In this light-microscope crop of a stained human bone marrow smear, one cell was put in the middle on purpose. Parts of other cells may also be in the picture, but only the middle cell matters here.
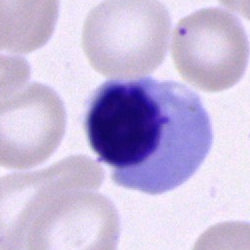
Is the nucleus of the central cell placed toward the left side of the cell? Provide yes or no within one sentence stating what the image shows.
Yes, most of the cytoplasm lies to the right of the nucleus.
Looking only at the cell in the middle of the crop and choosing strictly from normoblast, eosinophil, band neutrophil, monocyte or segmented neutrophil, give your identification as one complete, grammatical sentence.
Answering briefly, the cell in the middle is a normoblast.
